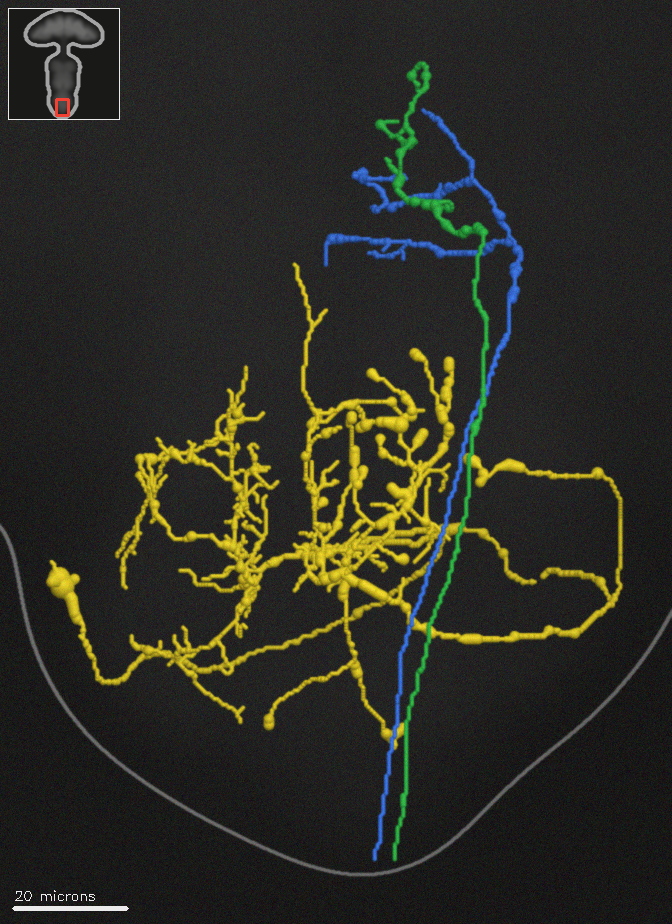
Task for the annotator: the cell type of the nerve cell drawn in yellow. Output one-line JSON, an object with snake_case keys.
{"cell_type": "INXXX332"}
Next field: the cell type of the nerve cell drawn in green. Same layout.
{"cell_type": "SNxx03"}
